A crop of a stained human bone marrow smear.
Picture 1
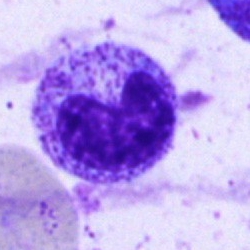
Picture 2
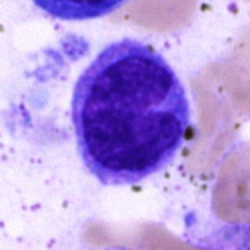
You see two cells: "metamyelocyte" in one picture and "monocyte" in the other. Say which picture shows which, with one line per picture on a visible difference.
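Picture 1 – metamyelocyte. Purple granules are scattered throughout the cytoplasm around the nucleus.
Picture 2 – monocyte. No distinct granules are seen in the cytoplasm.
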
